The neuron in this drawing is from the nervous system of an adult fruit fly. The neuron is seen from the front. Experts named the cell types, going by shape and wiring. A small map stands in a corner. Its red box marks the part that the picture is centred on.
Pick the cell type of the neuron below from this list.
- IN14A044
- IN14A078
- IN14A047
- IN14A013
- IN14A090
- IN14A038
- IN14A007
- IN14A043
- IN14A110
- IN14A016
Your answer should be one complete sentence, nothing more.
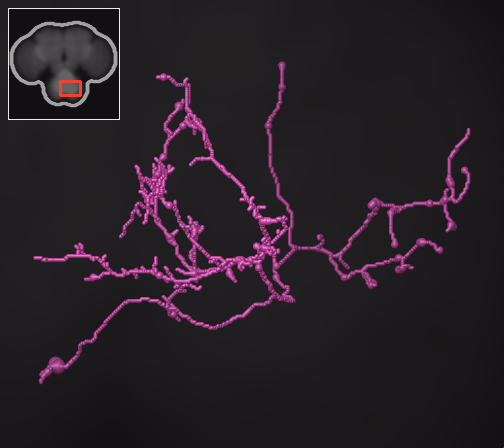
The neuron is typed under the name IN14A044.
